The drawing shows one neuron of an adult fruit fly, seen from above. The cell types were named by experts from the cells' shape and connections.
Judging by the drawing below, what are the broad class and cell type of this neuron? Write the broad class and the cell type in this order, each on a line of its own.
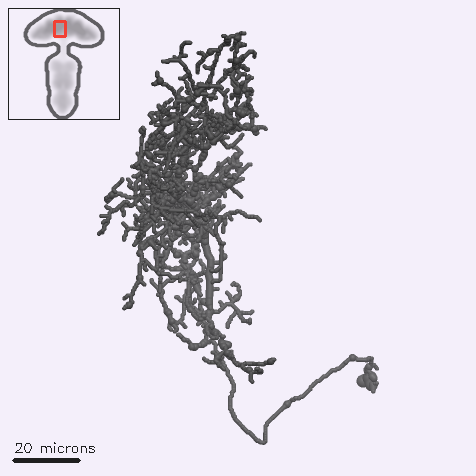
central-brain intrinsic neuron
GNG190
